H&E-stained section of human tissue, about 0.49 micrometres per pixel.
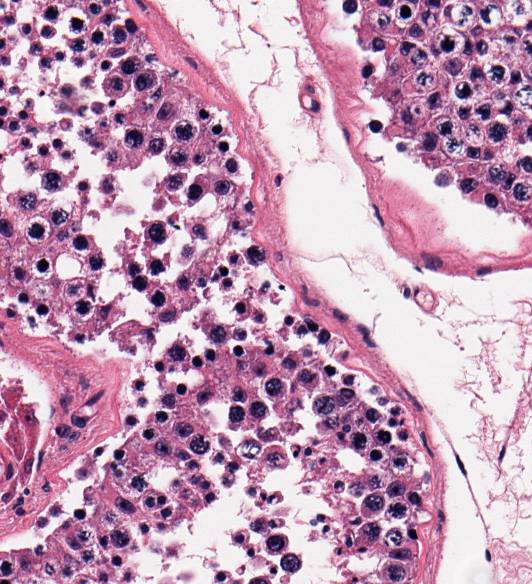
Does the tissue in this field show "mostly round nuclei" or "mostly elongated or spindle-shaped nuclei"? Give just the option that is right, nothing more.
Mostly round nuclei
